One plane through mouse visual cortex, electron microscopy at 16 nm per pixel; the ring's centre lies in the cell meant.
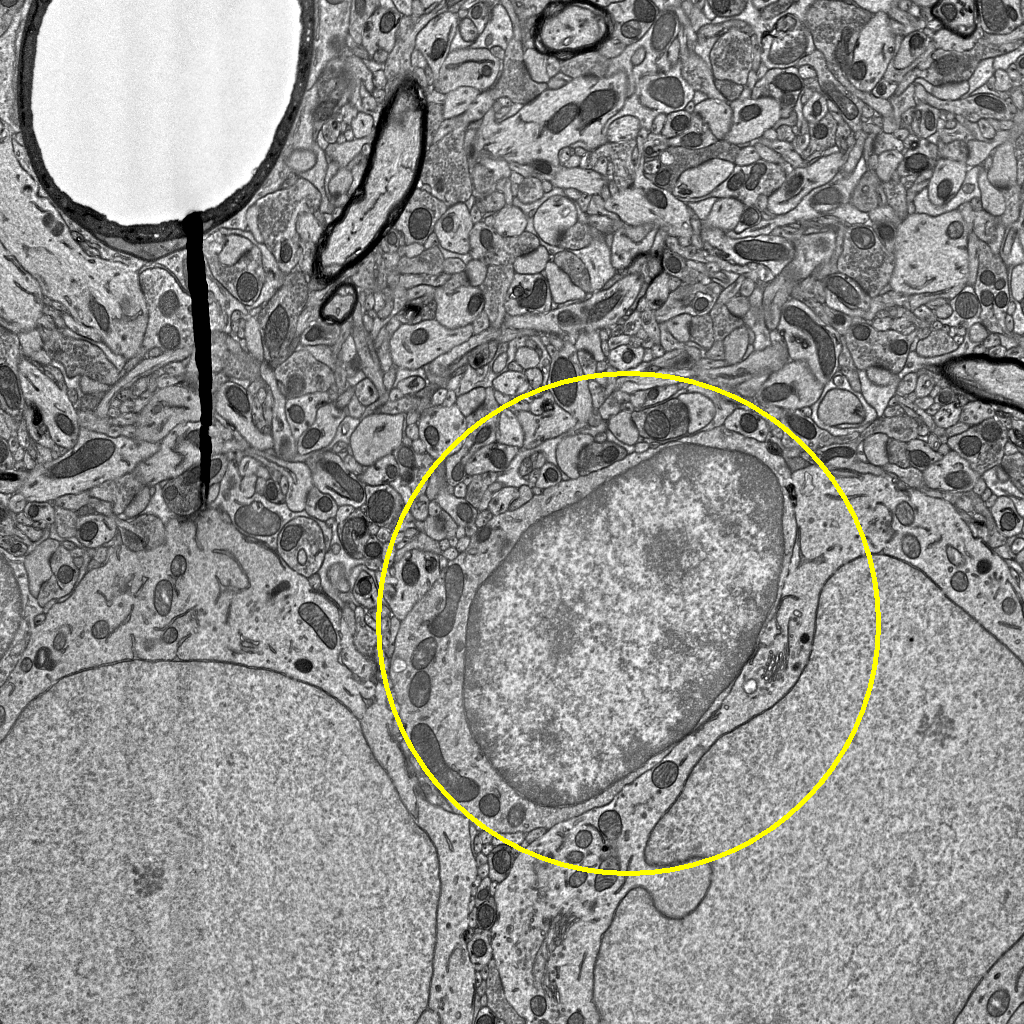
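Oligodendrocyte, the marked cell. Notice its nucleus: a whole, smoothly outlined oval without deep folds, its long axis running from upper right to lower left. A small stack of curved Golgi cisternae lies to its right, and elongated mitochondria line its left flank in a row.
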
